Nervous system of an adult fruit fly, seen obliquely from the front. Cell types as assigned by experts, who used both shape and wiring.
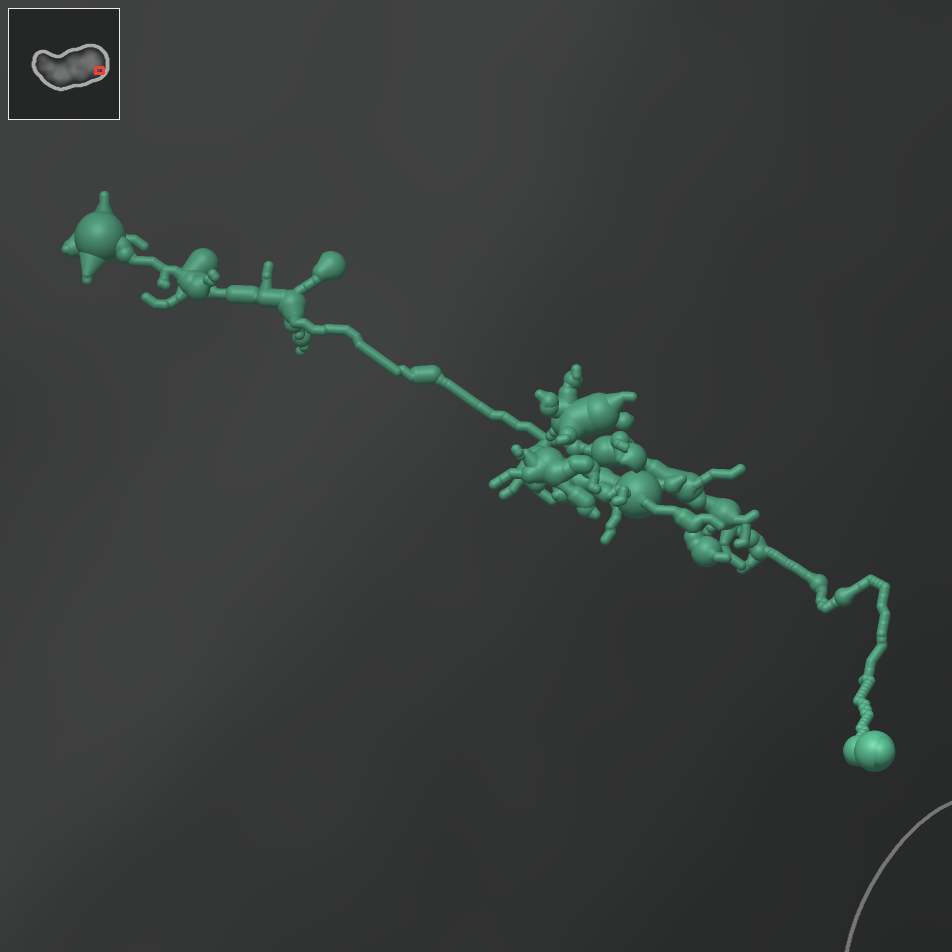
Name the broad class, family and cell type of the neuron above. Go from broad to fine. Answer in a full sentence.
An optic-lobe intrinsic neuron of the Mi family, type Mi9.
